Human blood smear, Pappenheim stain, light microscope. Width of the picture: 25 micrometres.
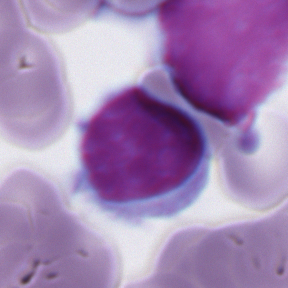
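A typical lymphocyte, central in this stained blood smear, with a nucleus that fills most of the cell. See how densely the nucleus stains, a dark magenta-purple. The cytoplasm is scant; you will find it mainly as a narrow band along the lower edge of the cell. Look as closely as you like: no granules show in it.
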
